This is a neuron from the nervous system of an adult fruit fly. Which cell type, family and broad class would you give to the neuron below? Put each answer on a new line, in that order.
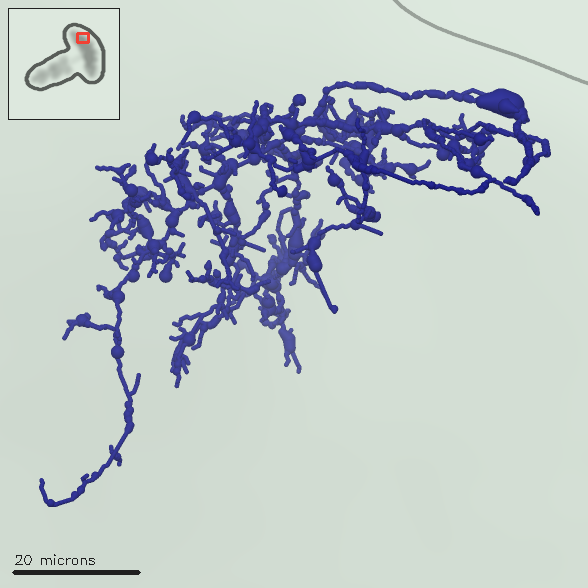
AVLP311_b1
hemilineage VLPa1_lateral
central-brain intrinsic neuron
